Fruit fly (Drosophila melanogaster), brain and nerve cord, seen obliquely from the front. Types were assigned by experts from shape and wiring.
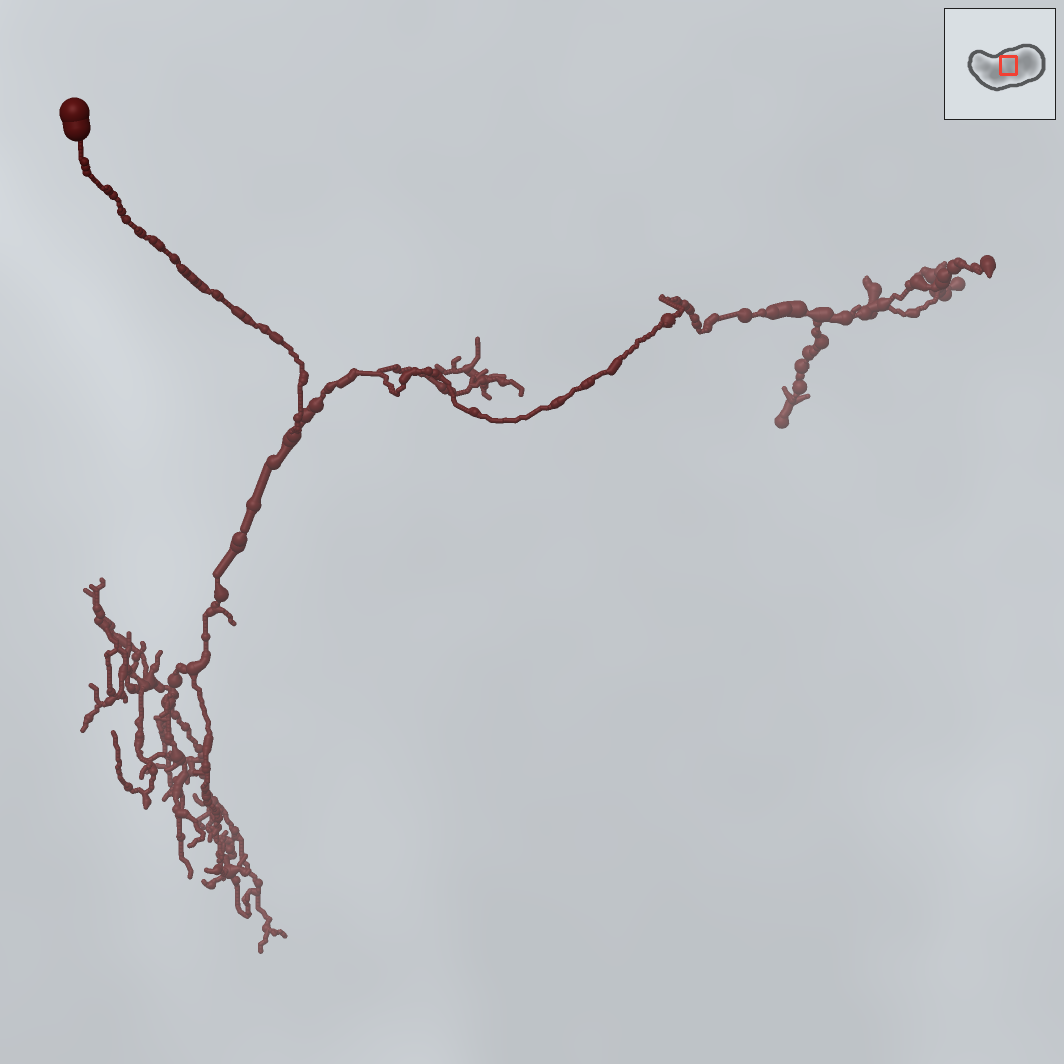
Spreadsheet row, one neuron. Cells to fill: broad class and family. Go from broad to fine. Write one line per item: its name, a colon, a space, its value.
broad class: visual projection neuron
family: hemilineage VLPp&l1_anterior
